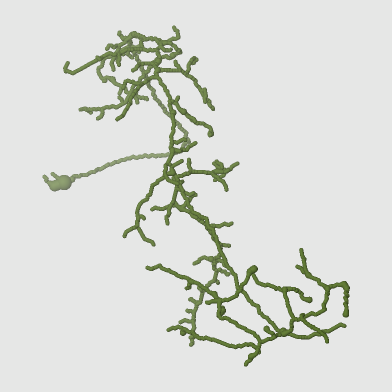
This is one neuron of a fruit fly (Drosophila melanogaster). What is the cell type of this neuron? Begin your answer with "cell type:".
cell type: CB1333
